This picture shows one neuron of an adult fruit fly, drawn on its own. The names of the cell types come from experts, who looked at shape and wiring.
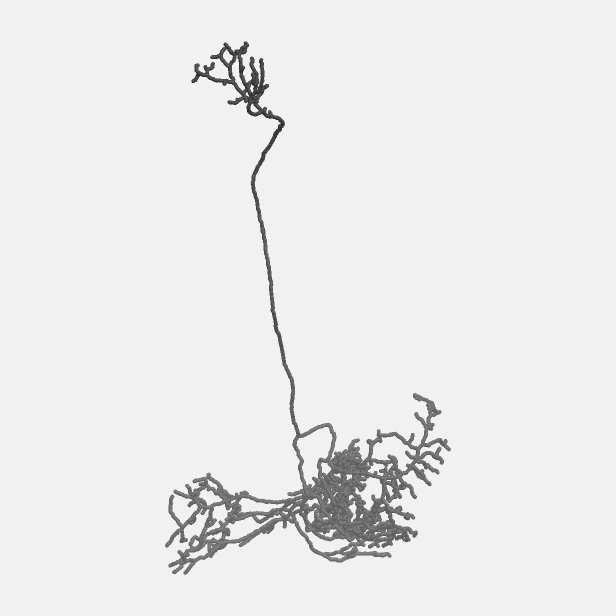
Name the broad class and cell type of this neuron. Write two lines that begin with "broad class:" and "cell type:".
broad class: ascending neuron
cell type: ANXXX026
